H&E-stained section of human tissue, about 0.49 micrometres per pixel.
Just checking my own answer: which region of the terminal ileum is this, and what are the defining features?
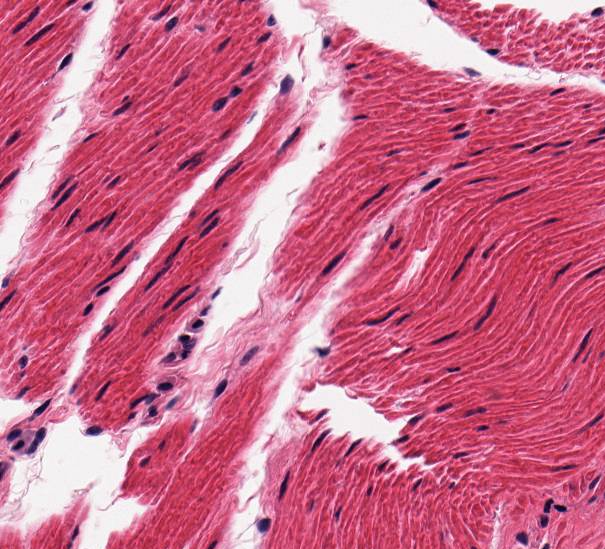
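Part shown: smooth muscle. Check the grouping: separate bundles of muscle fibres fill the field. Check the direction: on the left they run obliquely in long parallel strands; in the right half they sweep in a curved, wavy arc. Check the nuclei: they are elongated and lie centrally within the fibres.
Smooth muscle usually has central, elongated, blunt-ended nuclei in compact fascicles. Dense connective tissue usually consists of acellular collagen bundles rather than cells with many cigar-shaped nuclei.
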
